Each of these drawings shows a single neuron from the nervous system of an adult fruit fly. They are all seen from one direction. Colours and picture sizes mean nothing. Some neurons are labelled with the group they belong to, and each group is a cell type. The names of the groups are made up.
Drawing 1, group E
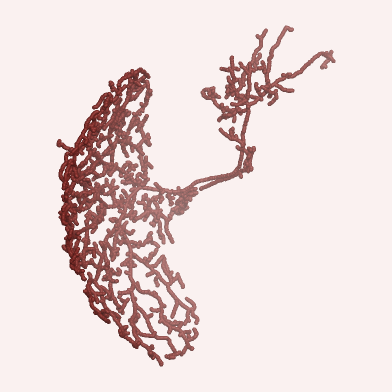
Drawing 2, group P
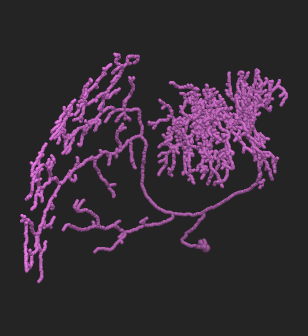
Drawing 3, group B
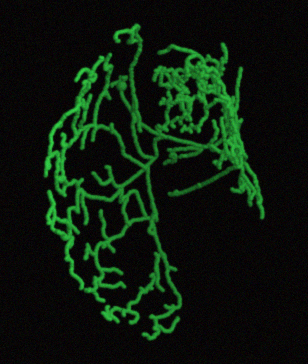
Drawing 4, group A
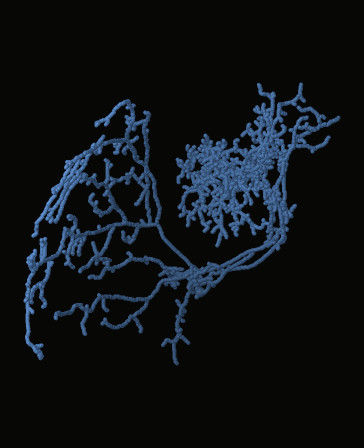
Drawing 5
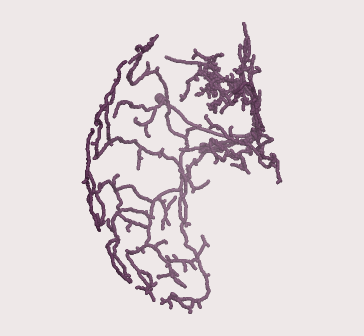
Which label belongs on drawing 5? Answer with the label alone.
group B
